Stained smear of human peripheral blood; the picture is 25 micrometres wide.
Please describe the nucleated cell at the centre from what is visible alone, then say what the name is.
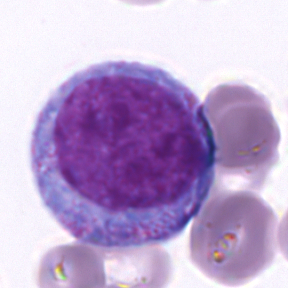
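Start with the nucleus: it sits off-centre, pushed toward the upper right of the cell. Around it the cytoplasm is blue-grey, and its rim is broadest at the lower left. Look closely and you will see fine reddish-purple granules scattered through that cytoplasm. Measured, the cell is about 17 micrometres across. This is a promyelocyte.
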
